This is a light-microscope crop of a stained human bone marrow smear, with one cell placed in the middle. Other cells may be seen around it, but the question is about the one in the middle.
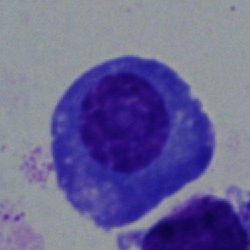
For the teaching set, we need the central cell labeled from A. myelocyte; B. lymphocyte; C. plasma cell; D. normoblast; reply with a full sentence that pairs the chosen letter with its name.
Here the central cell is a plasma cell, and option C is correct.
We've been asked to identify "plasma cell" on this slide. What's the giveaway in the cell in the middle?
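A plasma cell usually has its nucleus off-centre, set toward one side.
Fits: nucleus in the upper part of the cell, wider band of cytoplasm below it.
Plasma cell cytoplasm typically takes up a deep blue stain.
Fits: cytoplasm abundant, deep blue. Chromatin dark purple, patchy rather than smooth. Several small pale spots in the cytoplasm, most visible toward the lower left.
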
